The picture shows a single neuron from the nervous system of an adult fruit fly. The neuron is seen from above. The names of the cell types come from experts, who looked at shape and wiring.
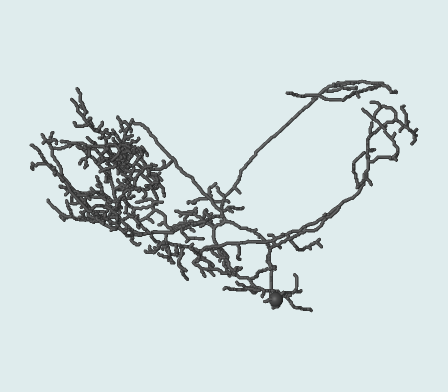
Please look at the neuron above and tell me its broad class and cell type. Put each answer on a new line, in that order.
central-brain intrinsic neuron
SMP234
